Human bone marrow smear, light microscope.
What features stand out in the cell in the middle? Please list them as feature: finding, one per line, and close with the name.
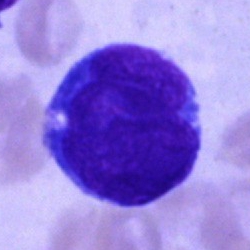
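Nucleus: fills most of the cell
Cleft: curved, splits the nucleus into two overlapping parts
Cytoplasm: widest on the left side
Clear spot: small, in the cytoplasm at the left edge
Name: blast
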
